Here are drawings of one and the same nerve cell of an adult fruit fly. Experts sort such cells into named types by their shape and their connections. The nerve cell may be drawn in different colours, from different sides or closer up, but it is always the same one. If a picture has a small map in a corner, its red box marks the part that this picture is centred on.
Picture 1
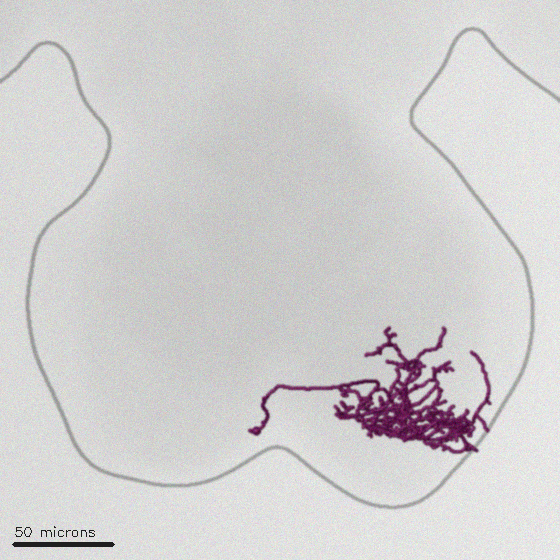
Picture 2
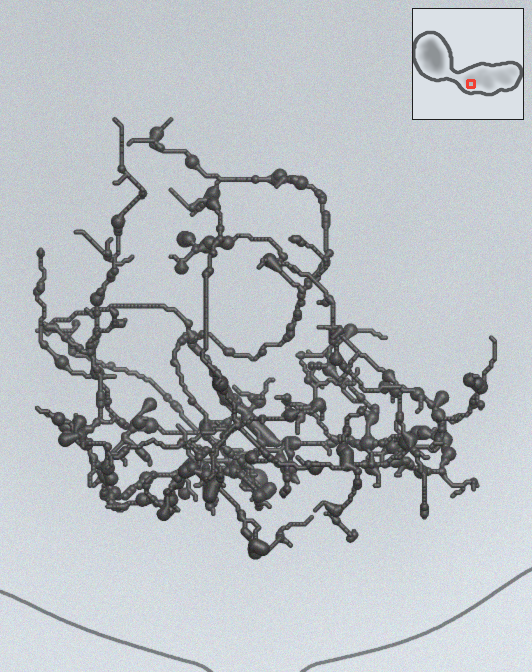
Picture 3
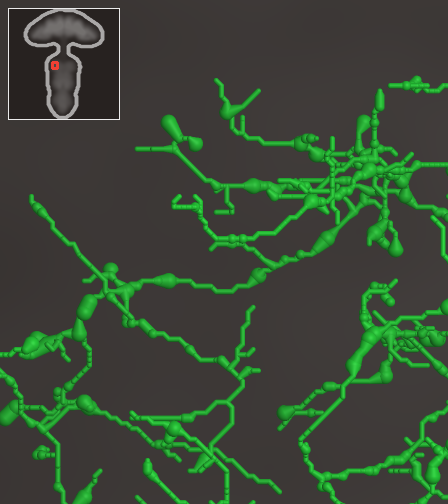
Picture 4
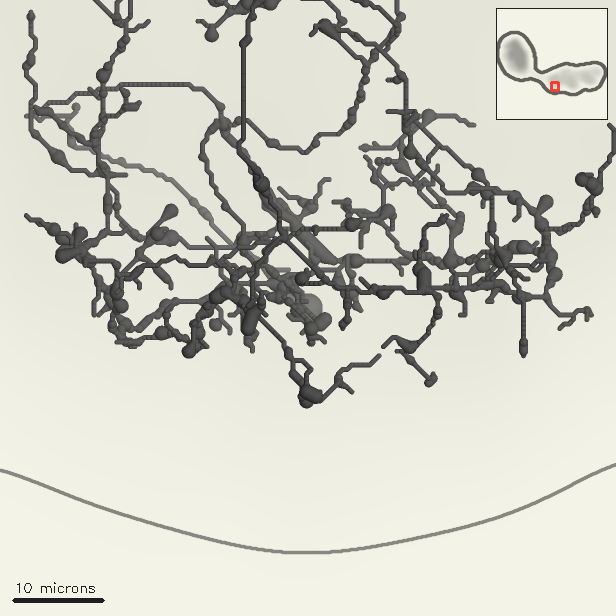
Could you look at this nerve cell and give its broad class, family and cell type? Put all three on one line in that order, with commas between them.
nerve-cord intrinsic neuron, hemilineage 14A, IN14A024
